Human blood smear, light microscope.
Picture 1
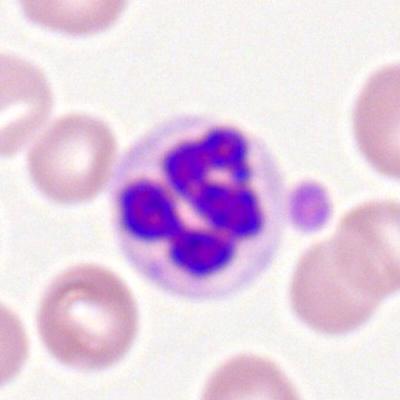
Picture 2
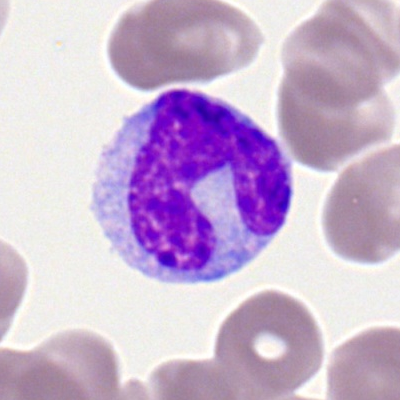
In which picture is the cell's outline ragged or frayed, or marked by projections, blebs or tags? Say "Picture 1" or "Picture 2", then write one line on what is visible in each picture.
Picture 2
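Picture 1: The cell has a round, smooth outline.
Picture 2: The cell outline is roughly round, with a slightly frayed edge on the left side.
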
